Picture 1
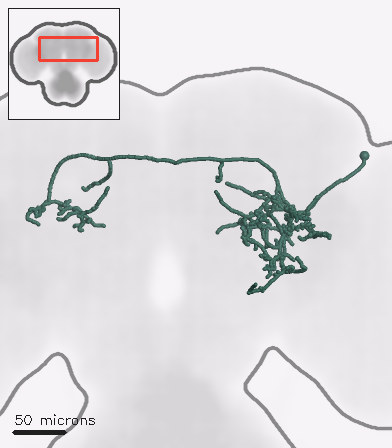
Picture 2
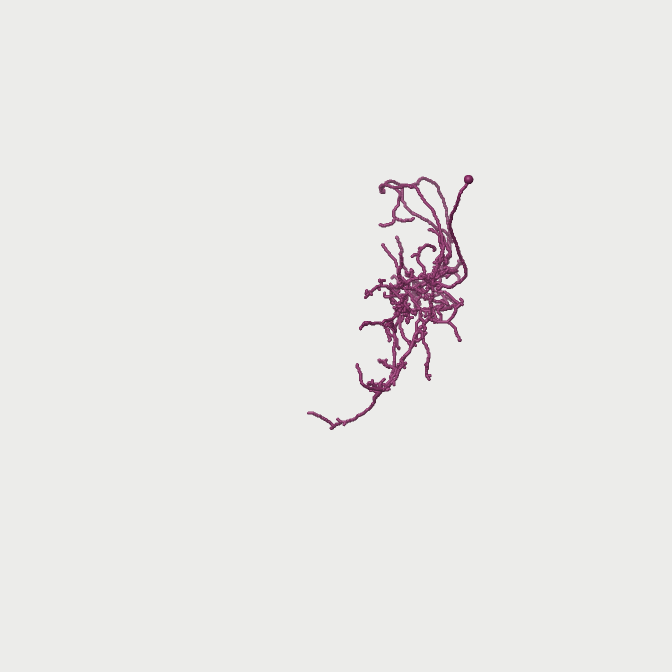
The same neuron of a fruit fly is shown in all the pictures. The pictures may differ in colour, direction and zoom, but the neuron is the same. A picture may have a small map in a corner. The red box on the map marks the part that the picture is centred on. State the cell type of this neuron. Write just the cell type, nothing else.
PLP150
